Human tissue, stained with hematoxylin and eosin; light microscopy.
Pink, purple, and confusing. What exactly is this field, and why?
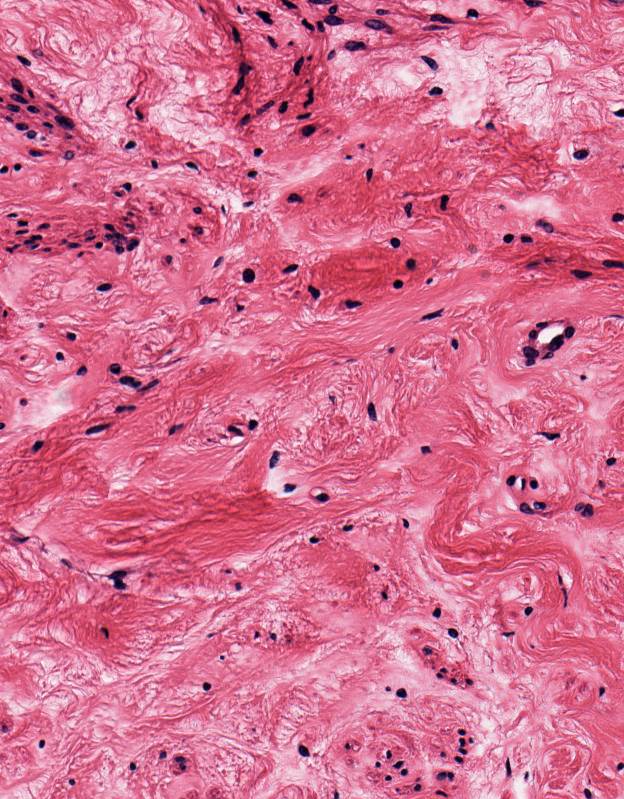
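Dense connective tissue. Whole field collagenous stroma, no epithelium; eosinophilic collagen bundles wavy, running in many directions and forming swirls rather than parallel bands.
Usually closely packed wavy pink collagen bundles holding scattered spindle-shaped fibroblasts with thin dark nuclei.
Cells few, widely scattered; nuclei small, dark, oval to spindle-shaped.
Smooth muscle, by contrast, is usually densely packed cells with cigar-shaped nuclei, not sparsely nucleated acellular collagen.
Nuclei somewhat more crowded in a small area at upper left.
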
